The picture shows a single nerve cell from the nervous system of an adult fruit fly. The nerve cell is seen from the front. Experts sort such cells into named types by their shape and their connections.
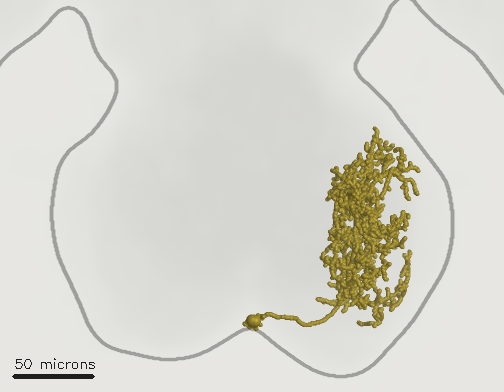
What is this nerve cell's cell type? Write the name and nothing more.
IN13B006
